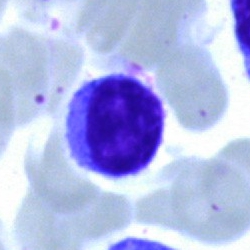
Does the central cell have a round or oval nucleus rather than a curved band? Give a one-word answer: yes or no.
Yes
